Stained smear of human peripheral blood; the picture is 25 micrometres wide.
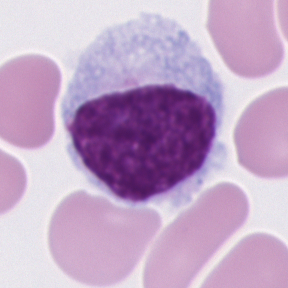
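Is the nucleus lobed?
No, it is a single mass, about 13 by 10 micrometres.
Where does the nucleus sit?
In the lower part of the cell, beneath a broad cap of cytoplasm.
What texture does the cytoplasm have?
Finely speckled and uneven.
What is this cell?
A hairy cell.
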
